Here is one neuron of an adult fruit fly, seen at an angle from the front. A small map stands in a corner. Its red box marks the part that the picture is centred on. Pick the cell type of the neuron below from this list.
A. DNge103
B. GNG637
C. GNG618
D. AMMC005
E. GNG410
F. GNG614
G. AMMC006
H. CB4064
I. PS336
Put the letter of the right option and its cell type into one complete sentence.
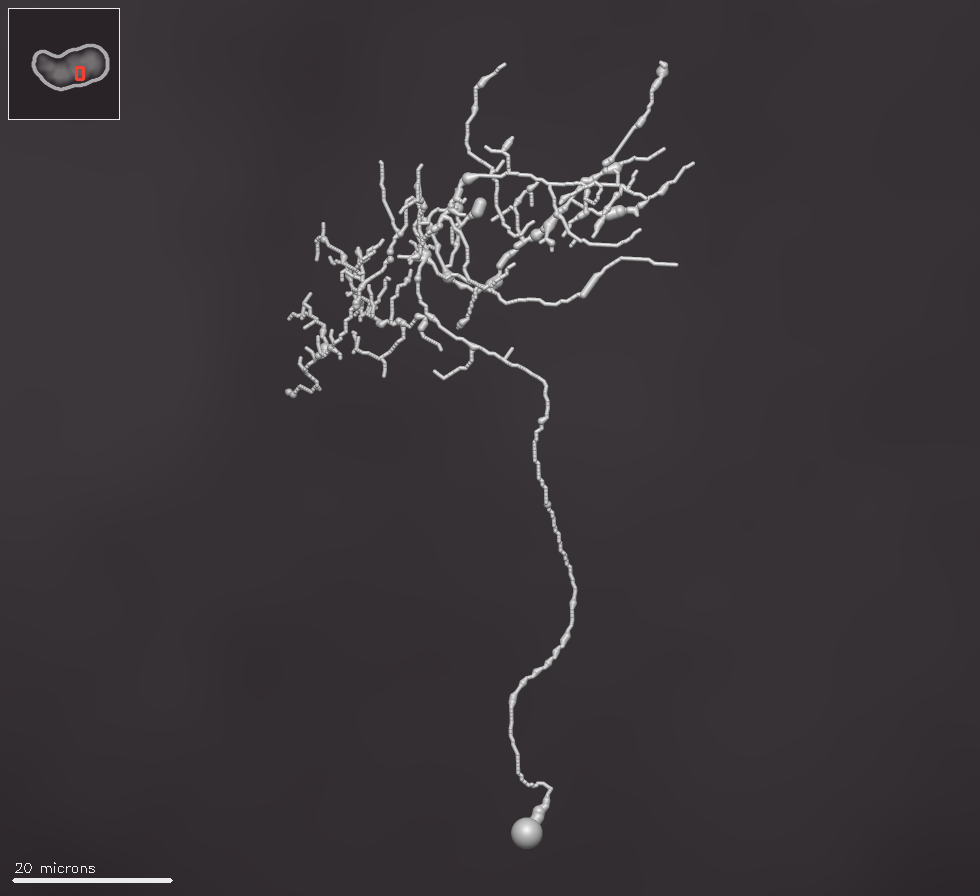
Option E, GNG410, is the cell type of the neuron.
